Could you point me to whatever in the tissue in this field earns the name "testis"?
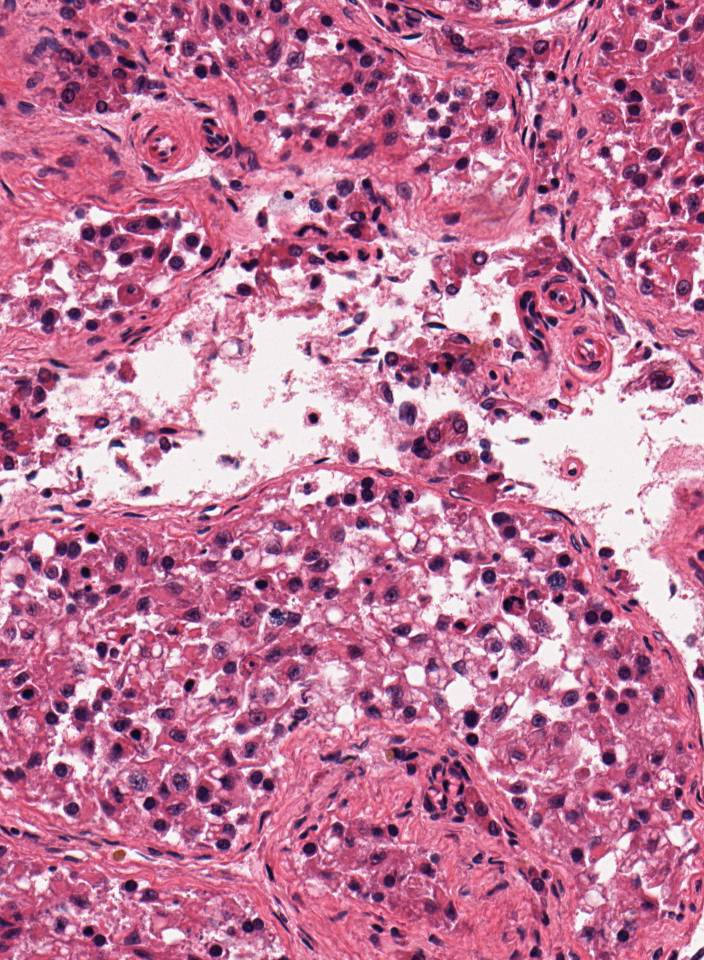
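Taking the points in order, this is testis, and the field is made of large rounded compartments packed with cells. Thin pink fibrous bands separate the compartments.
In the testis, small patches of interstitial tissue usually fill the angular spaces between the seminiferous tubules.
The cells filling the compartments mostly have round, dark-staining nuclei. They lie loosely, with small gaps between them, rather than forming cohesive sheets. Lastly, a few golden-brown granules sit near the lower left.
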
